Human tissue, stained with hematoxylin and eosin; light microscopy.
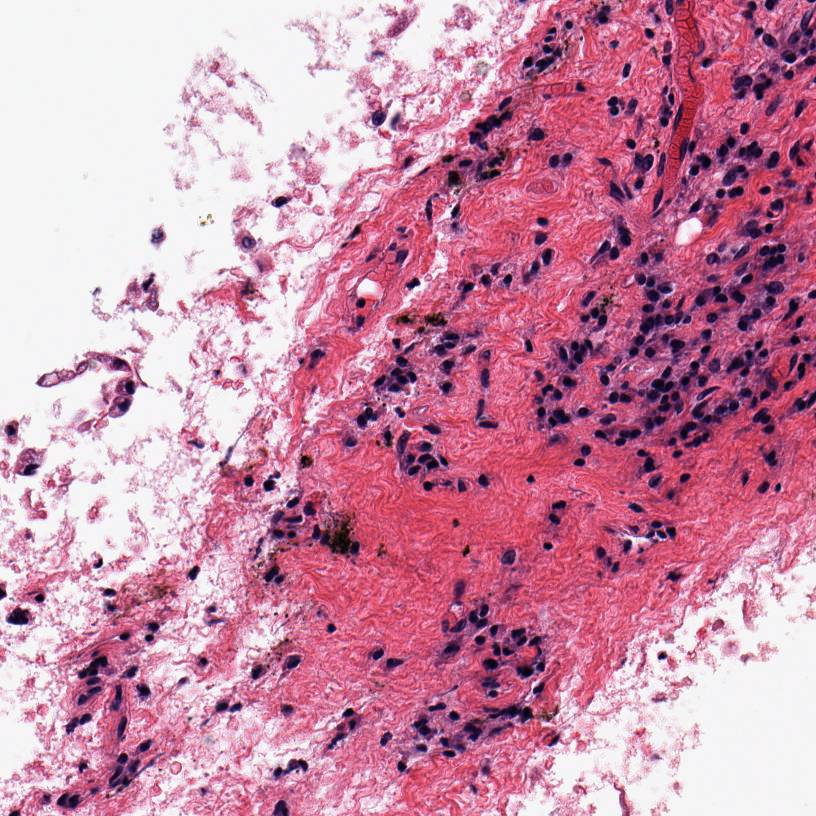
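Lung, haematoxylin and eosin: a band of dense pink fibrous tissue crosses the field diagonally, running from lower left to upper right. Looking closer, its collagen fibres are wavy and strongly eosinophilic. Granular black-brown pigment is scattered through the stroma, and its largest clump sits near the centre-left. Along the band's upper-left side, loose, frayed wisps of pink tissue fringe it.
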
